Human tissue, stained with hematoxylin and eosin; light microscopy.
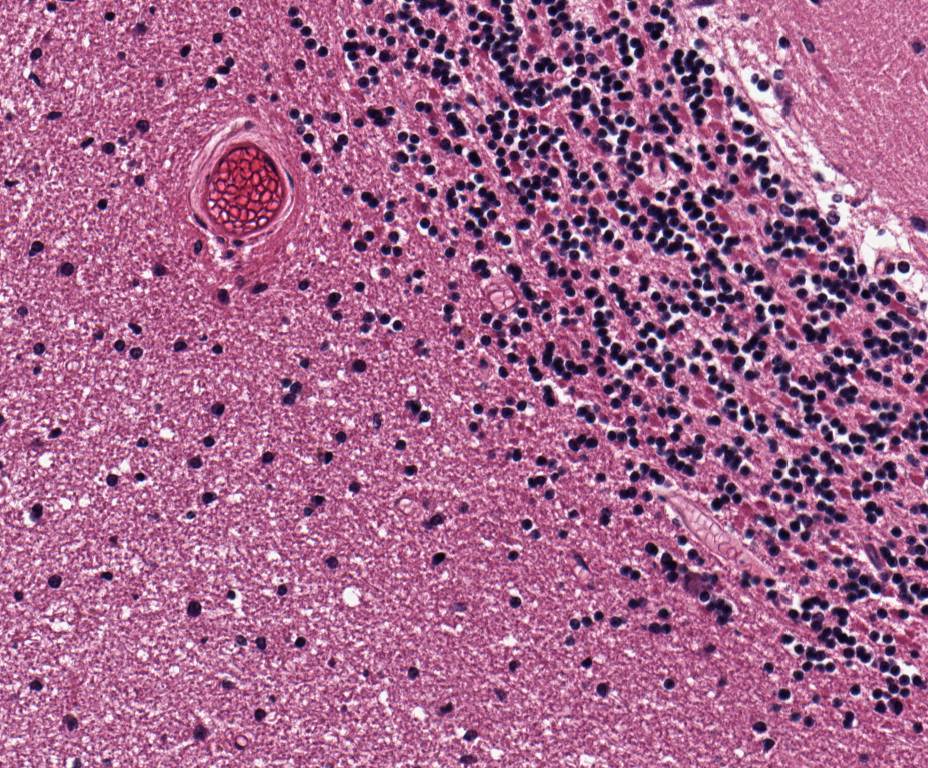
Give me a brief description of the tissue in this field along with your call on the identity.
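Running diagonally from top centre to lower right is a broad band of densely packed nuclei, each small, round and dark with little visible cytoplasm. The left half is pale pink, finely fibrillary tissue with sparse, scattered small round nuclei. Beyond the band, the top right corner holds a pink fibrillary zone with few nuclei. This is cerebellum.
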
